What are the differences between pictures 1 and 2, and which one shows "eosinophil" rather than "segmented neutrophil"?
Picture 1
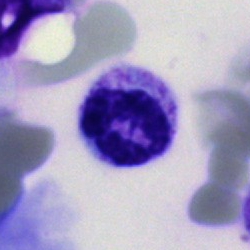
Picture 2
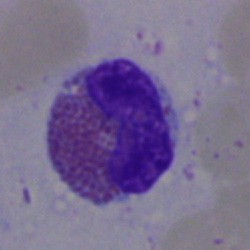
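Picture 1 shows a segmented neutrophil; picture 2 shows an eosinophil. The segmented neutrophil has a round, smooth outline, dark purple, coarsely clumped chromatin, and a narrow rim of cytoplasm that is widest along the top of the cell. Fine purple granules lie in its cytoplasm. In the eosinophil, a dense dark purple nucleus lies to one side, filling the right half of the cell, while granular cytoplasm takes up about half of the cell. That cytoplasm is packed with coarse reddish-pink granules.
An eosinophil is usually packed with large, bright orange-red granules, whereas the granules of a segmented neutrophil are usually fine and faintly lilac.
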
